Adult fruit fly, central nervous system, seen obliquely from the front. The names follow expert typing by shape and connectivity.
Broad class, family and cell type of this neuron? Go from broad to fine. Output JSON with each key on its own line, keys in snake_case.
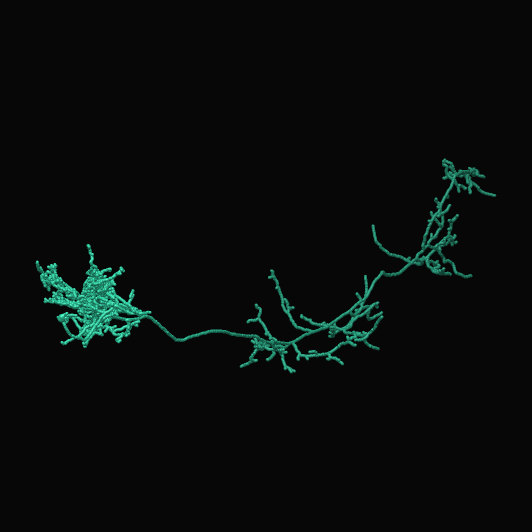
{
 "broad_class": "descending neuron",
 "family": "hemilineage MD3",
 "cell_type": "DNge142"
}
